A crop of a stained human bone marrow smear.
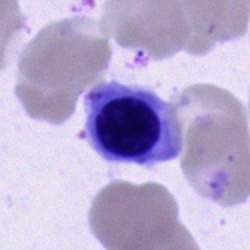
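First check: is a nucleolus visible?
None is visible in the nucleus.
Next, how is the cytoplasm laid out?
As a narrow rim, broader on the right side of the nucleus; it is blue and shows no granules.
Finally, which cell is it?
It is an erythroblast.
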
